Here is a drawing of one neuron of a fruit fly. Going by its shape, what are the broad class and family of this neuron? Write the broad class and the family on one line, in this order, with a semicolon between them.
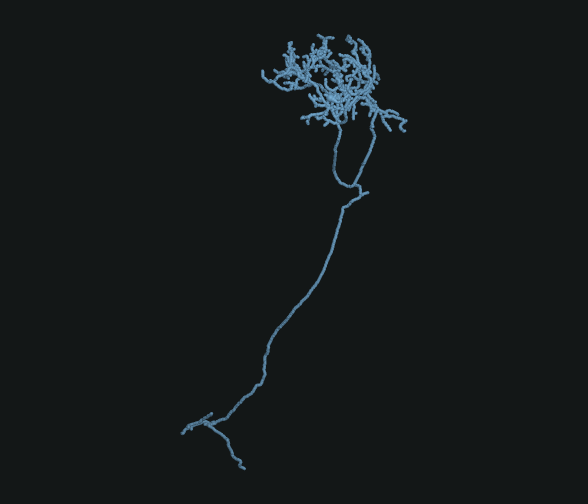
central-brain intrinsic neuron; hemilineage VLPl&d1_dorsal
